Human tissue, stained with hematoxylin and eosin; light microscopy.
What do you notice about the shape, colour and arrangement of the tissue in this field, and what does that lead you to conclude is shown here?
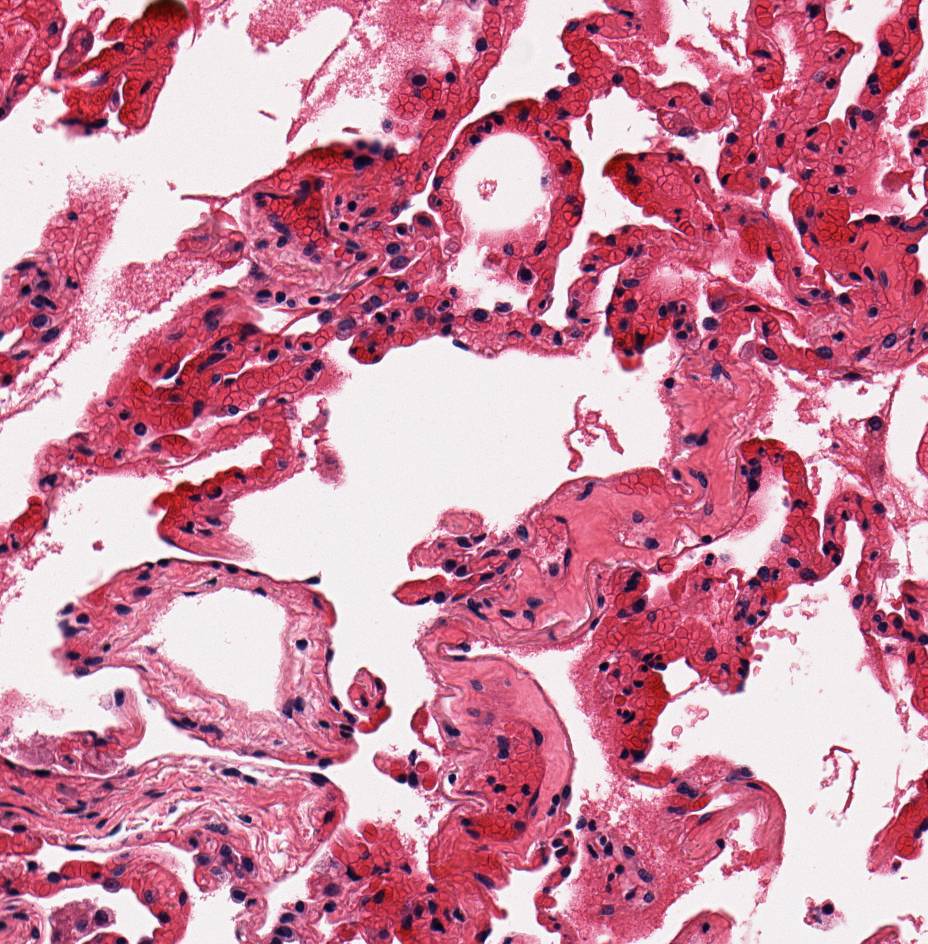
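Thin, branching tissue septa divide large, irregular, empty spaces throughout the field. Lower left: ring-shaped structure, pale pink fibrous wall, empty round lumen. Lower centre: some septa widened by smooth, pale pink fibrous tissue with few red blood cells. Nuclei small, dark, oval, scattered singly along septa. Lung.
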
